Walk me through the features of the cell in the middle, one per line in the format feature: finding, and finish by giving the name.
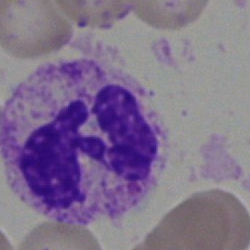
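Outline: round and smooth
Chromatin: dark purple, coarsely clumped
Granules: fine, violet, scattered throughout the cytoplasm
Vacuoles: none in the cytoplasm
Identification: segmented neutrophil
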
